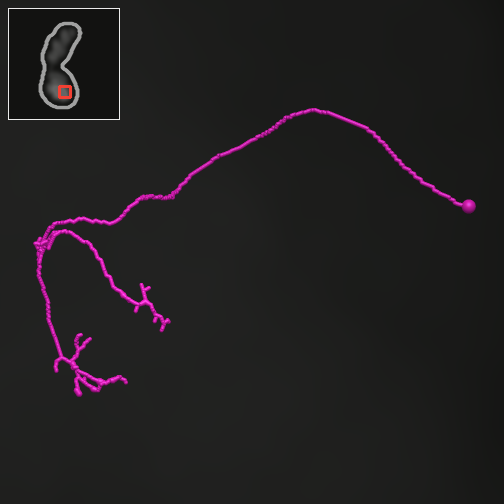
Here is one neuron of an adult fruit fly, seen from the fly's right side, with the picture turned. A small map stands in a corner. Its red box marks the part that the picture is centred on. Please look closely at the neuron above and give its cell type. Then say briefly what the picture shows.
It is of cell type vDeltaM. This is a central-brain intrinsic neuron. The cell body can be seen on the right of the picture. In this view it is wider than it is tall.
